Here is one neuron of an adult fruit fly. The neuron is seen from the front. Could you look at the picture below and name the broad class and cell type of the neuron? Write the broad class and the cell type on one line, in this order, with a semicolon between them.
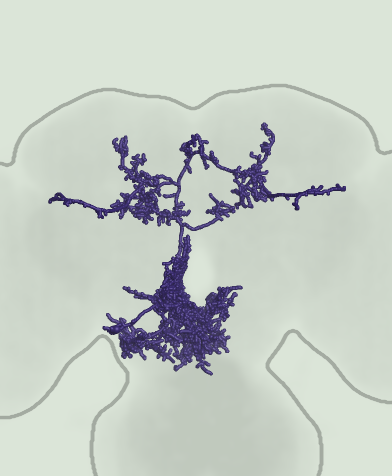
central-brain intrinsic neuron; GNG103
